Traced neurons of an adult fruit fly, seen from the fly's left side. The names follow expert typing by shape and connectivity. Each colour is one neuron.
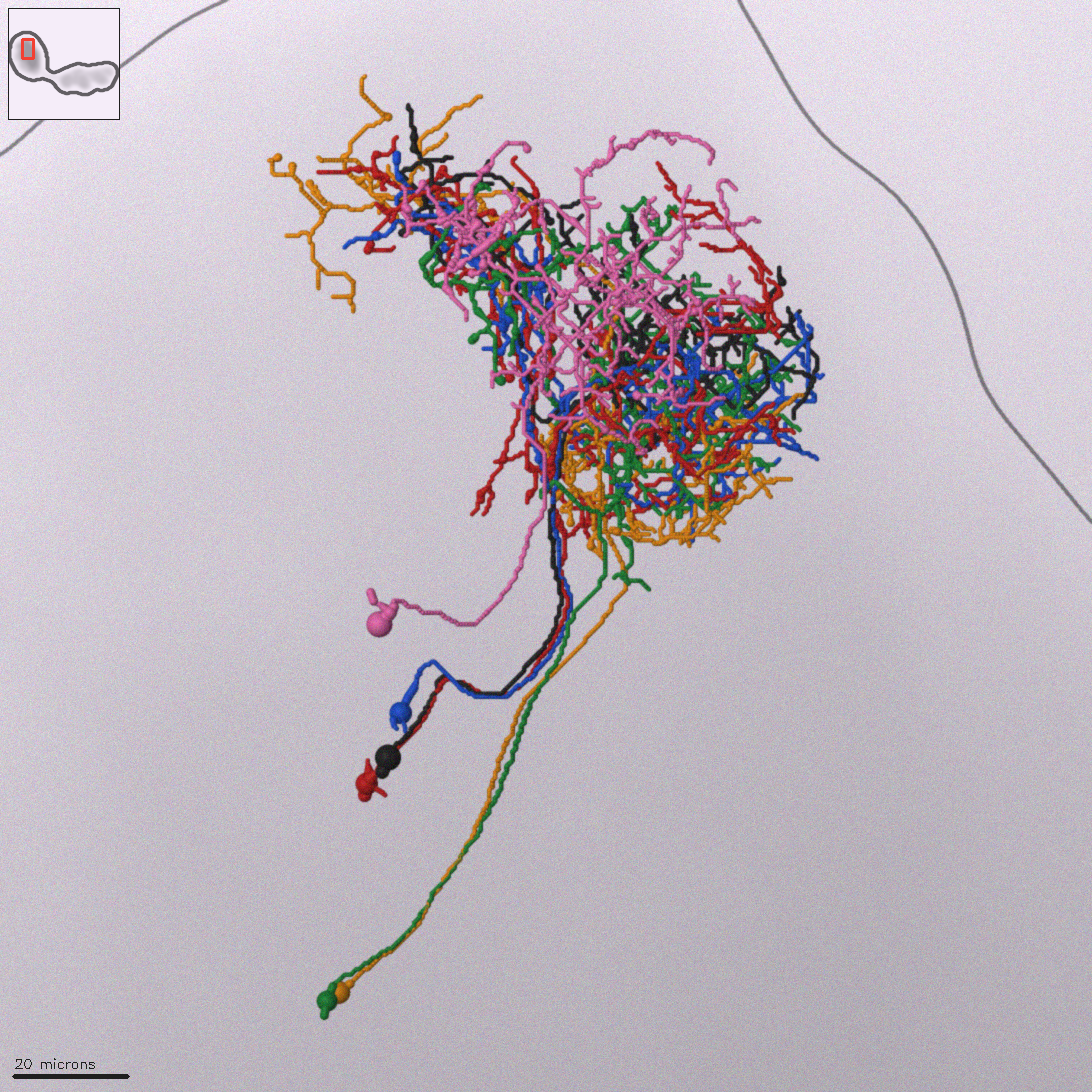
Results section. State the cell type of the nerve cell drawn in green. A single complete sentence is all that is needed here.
A cell of type LHAV2k12_a is what this nerve cell is.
